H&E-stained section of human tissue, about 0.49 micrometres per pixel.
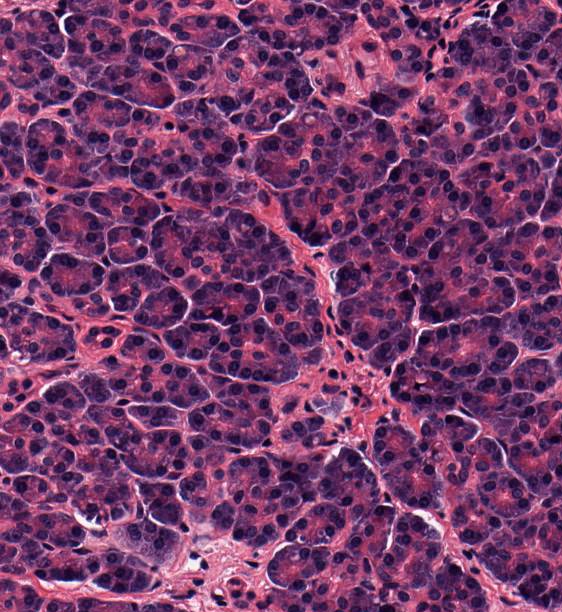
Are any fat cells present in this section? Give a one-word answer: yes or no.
No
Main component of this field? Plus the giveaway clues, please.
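Exocrine pancreas is the main tissue in this field. Check one: the field is filled with closely packed small rounded clusters of cells, grouped into lobules. Check two: the nuclei are round, dark, fairly uniform, and placed toward each cluster's outer edge. Check three: the cytoplasm is pinker toward the centre of each cluster and more purple toward its edge.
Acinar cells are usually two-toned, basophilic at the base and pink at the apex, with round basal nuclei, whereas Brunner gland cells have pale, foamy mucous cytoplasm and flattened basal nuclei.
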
